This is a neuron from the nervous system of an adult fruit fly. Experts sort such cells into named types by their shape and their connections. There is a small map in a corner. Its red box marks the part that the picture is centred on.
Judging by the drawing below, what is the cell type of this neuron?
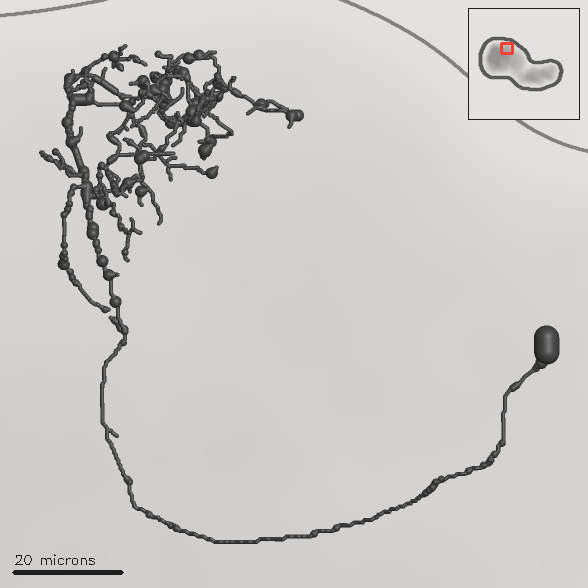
SLP024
